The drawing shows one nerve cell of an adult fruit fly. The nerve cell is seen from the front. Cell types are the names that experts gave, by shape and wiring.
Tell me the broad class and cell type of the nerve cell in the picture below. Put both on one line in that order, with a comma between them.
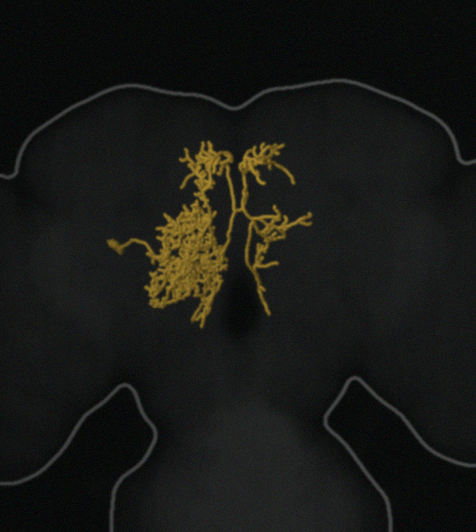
central-brain intrinsic neuron, LAL137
